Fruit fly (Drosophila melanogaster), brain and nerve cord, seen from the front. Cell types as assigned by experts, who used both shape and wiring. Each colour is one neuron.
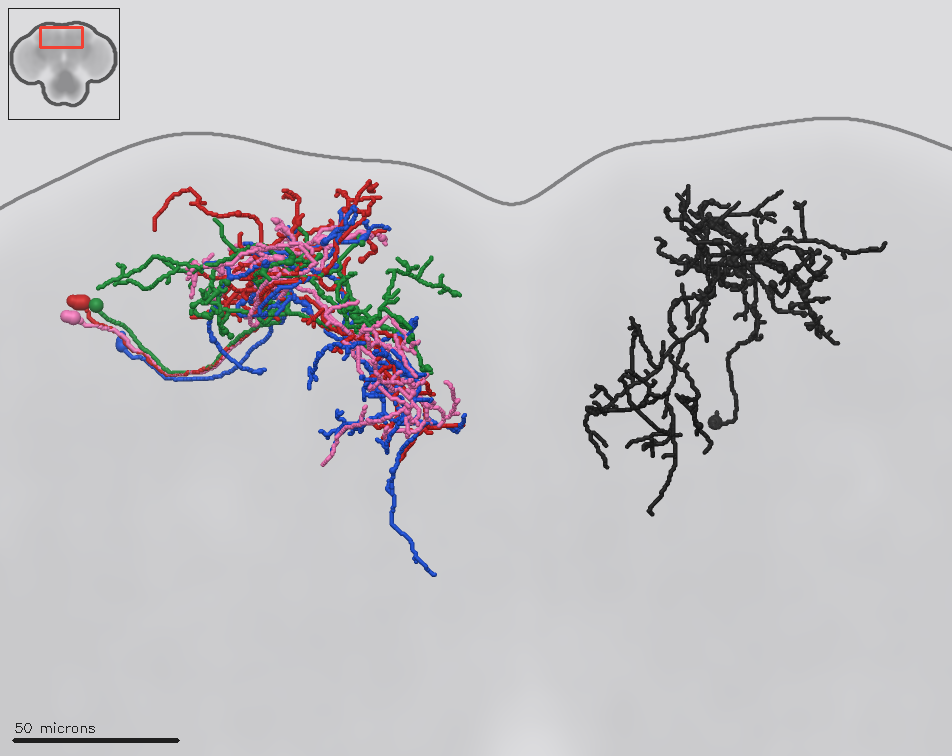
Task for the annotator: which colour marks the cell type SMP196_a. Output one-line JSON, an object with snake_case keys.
{"colour": "green"}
